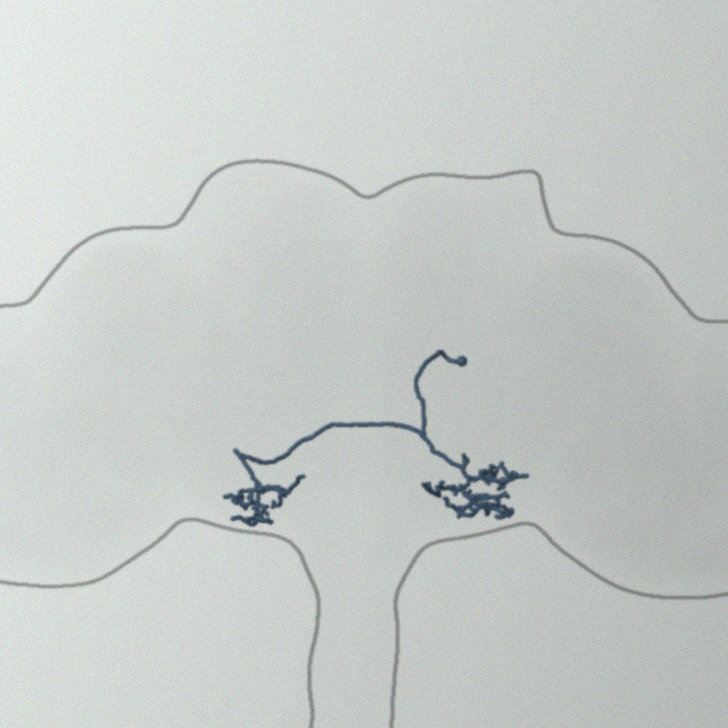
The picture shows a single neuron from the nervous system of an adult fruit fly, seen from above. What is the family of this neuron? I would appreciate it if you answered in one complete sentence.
Family hemilineage MX7 includes the neuron shown here.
